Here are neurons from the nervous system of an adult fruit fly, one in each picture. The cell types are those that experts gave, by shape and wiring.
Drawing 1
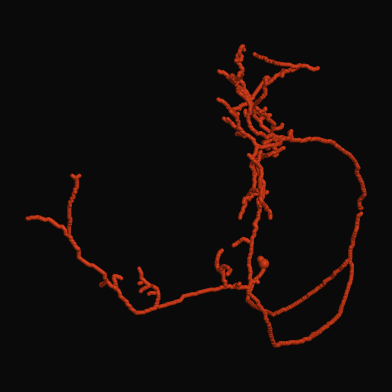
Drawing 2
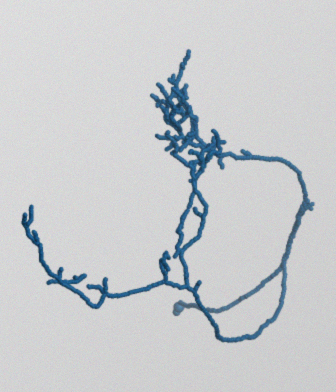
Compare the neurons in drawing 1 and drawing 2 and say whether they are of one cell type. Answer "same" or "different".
same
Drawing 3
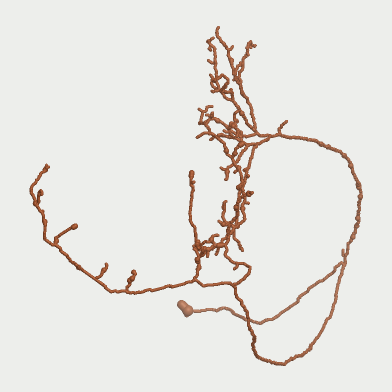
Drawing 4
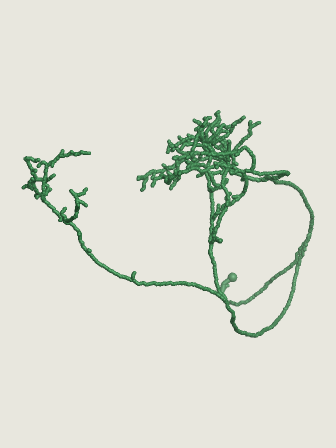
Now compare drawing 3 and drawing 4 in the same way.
different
